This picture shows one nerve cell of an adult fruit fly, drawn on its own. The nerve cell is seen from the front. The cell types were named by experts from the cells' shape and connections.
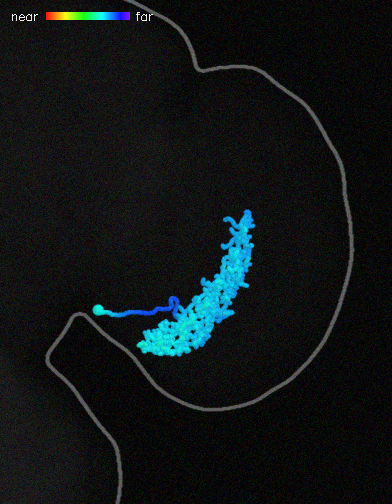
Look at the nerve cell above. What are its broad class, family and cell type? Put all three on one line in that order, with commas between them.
optic-lobe intrinsic neuron, LPi, LPi2c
